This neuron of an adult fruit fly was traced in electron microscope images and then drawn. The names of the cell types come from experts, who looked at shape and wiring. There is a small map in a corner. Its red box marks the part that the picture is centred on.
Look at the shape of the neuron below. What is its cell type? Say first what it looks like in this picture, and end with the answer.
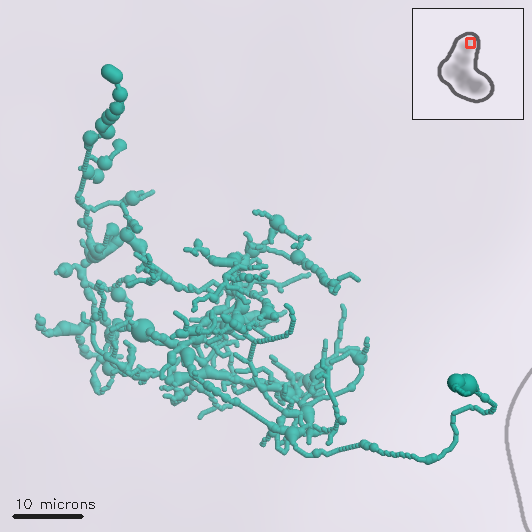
By the scale bar it is about 70 microns wide in this view. Dozens of branch ends can be seen. This is a nerve-cord intrinsic neuron. The cell type is INXXX438.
